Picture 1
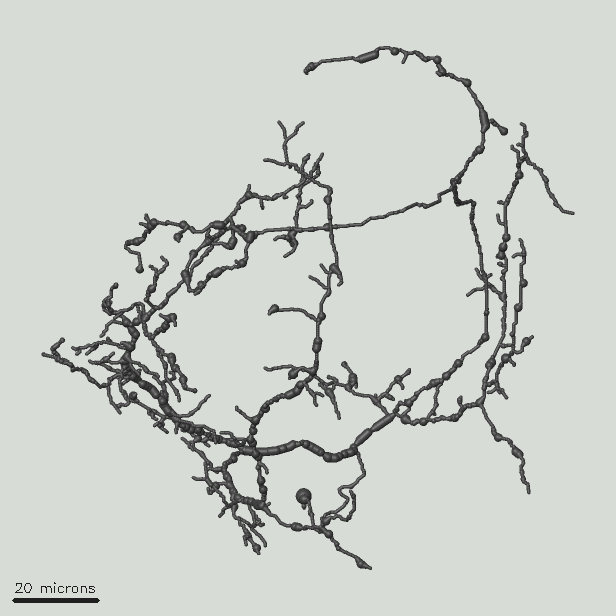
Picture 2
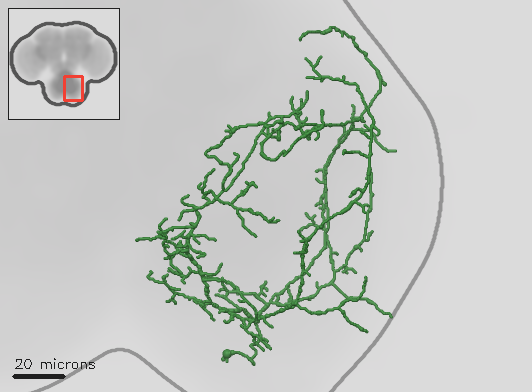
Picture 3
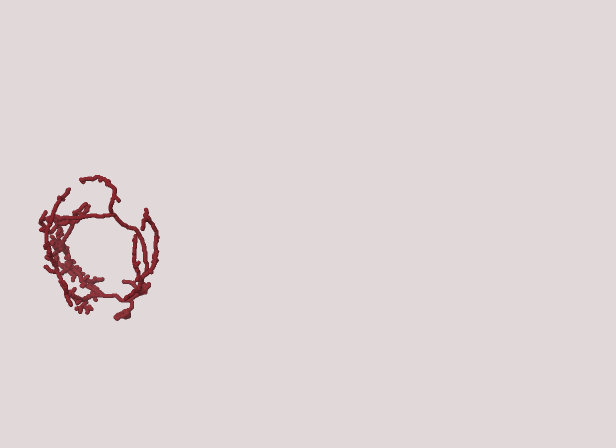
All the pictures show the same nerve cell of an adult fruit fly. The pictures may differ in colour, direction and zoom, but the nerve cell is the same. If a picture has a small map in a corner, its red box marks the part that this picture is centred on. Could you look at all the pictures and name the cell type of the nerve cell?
IN04B053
